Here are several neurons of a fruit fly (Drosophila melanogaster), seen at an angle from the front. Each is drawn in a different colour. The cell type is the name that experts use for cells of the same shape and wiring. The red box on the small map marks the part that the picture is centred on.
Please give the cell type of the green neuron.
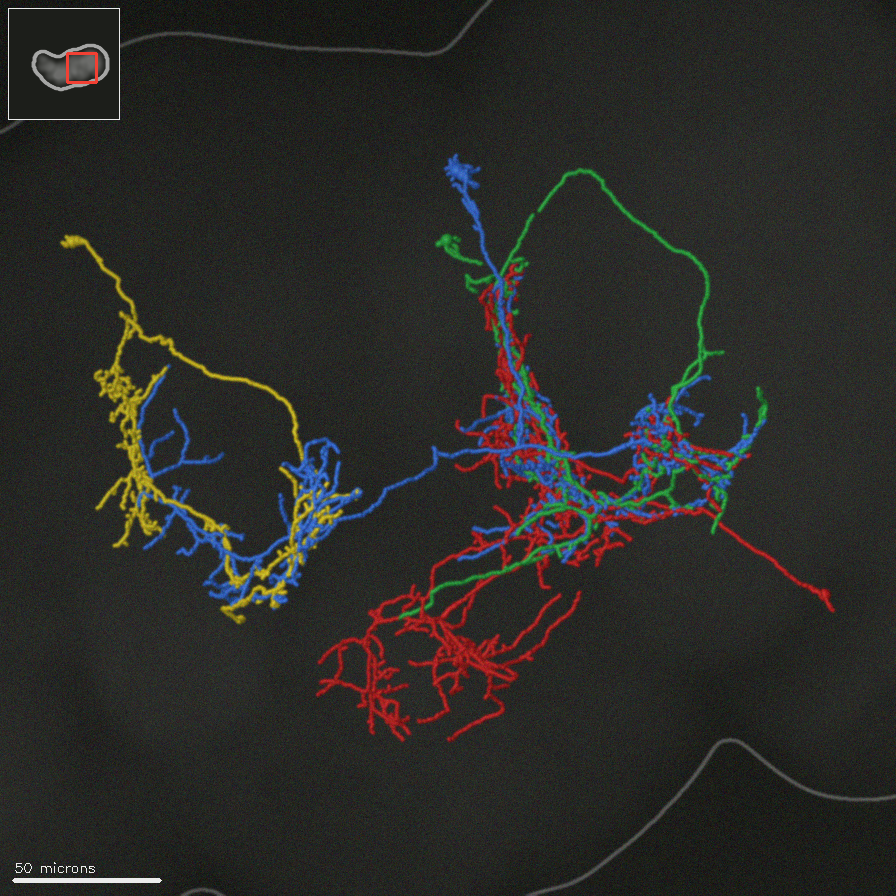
PS291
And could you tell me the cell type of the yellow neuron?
PS292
